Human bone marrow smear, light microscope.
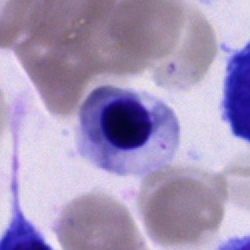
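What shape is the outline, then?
Roughly round, and smooth.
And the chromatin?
Very dense, almost uniformly dark purple.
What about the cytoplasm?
It makes a wide rim around the nucleus, pale lilac-blue.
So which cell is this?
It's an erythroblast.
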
